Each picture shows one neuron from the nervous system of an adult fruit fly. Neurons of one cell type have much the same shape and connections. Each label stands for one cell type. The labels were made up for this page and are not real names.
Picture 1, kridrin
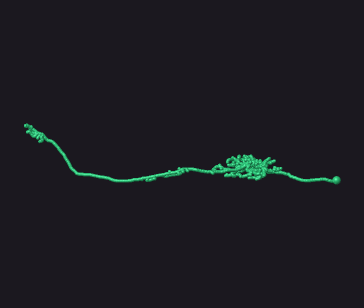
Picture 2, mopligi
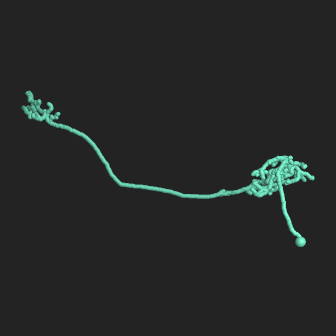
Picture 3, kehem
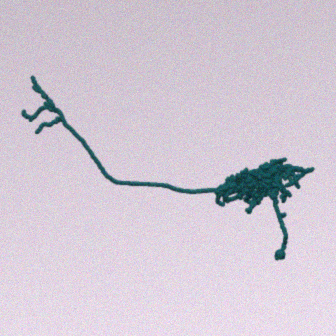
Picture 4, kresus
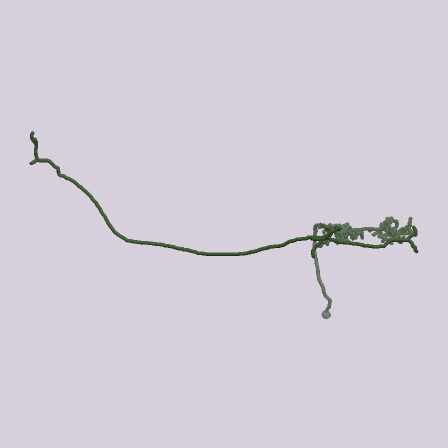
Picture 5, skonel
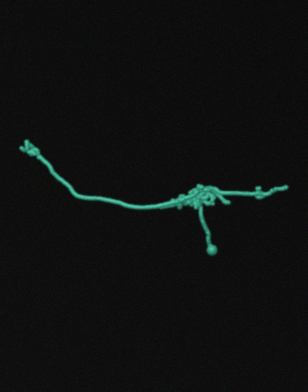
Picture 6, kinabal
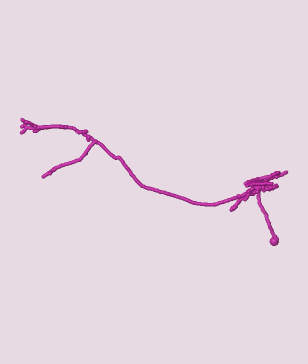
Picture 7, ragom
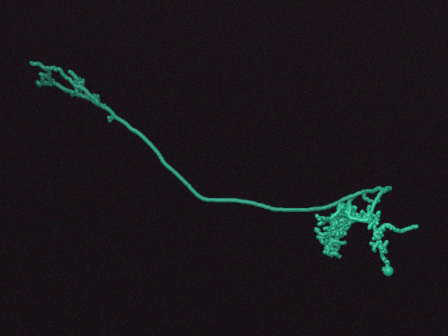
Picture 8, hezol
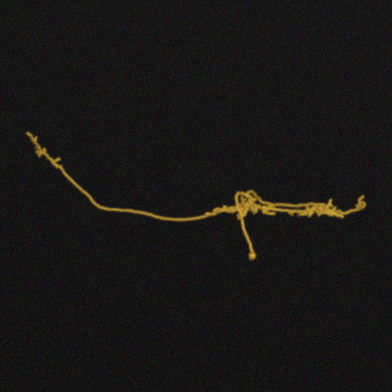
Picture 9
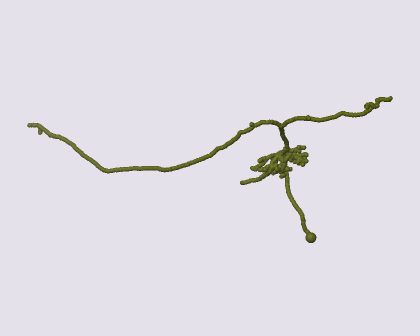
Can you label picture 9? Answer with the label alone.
skonel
